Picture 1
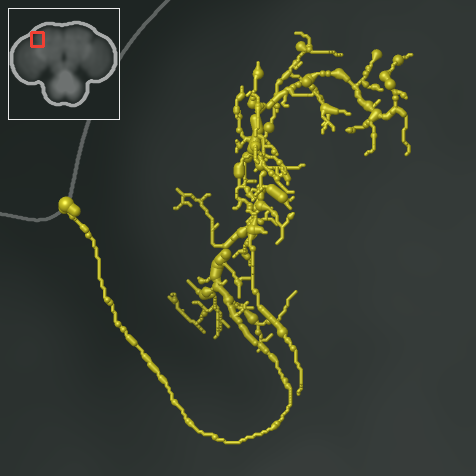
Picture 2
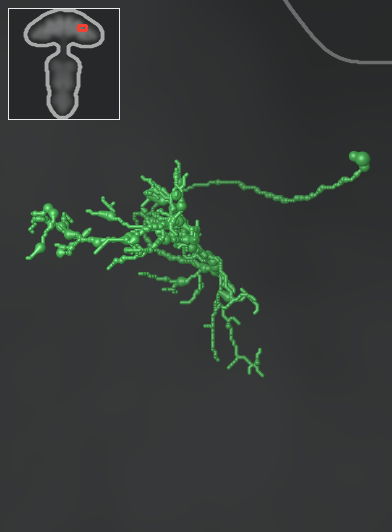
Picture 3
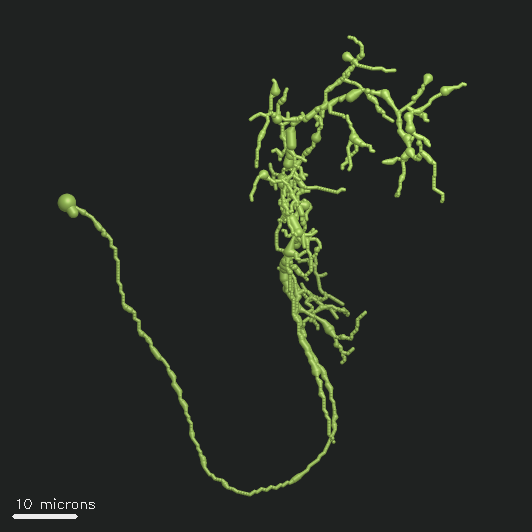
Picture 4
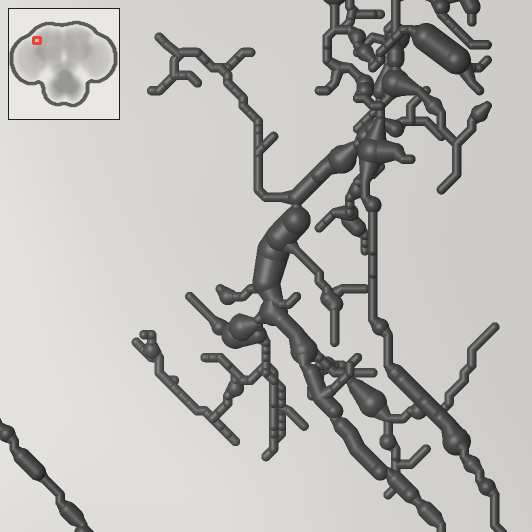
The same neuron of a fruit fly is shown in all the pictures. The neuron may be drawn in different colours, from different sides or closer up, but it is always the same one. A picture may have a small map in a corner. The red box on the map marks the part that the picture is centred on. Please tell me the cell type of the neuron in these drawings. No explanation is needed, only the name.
LHAV4e7_b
